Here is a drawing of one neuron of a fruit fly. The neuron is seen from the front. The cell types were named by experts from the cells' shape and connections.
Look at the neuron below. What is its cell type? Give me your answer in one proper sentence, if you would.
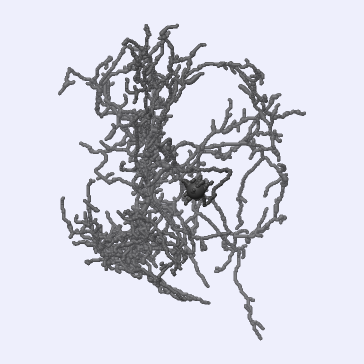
The cell type this neuron represents is CB0540.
